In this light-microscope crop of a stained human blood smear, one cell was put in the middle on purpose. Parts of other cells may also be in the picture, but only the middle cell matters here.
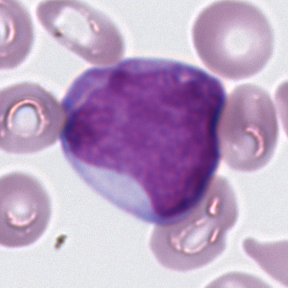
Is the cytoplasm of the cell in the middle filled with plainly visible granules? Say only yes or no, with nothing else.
No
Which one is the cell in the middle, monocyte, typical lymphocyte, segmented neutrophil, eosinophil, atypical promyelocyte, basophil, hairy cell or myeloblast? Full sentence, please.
At the middle of the frame sits an atypical promyelocyte.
